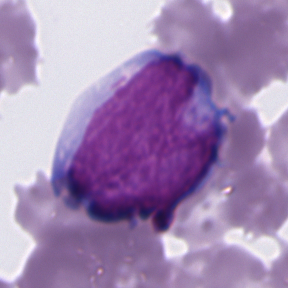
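Myeloblast, the central cell. Its outline is a rounded oval. The nucleus occupies most of the cell, leaving a scant rim of cytoplasm. Chromatin is purple and finely streaked, with no coarse dark clumps. A small dark knob projects from the cell's lower border.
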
